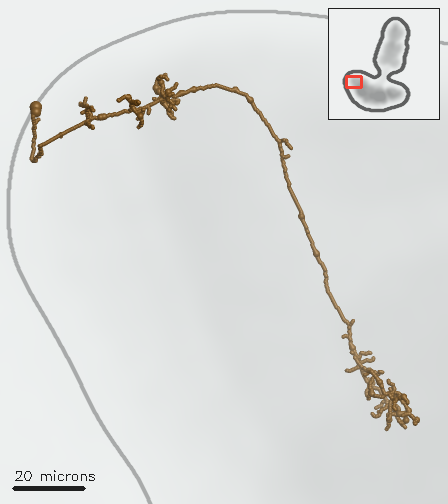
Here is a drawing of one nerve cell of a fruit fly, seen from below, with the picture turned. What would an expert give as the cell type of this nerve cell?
TmY21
